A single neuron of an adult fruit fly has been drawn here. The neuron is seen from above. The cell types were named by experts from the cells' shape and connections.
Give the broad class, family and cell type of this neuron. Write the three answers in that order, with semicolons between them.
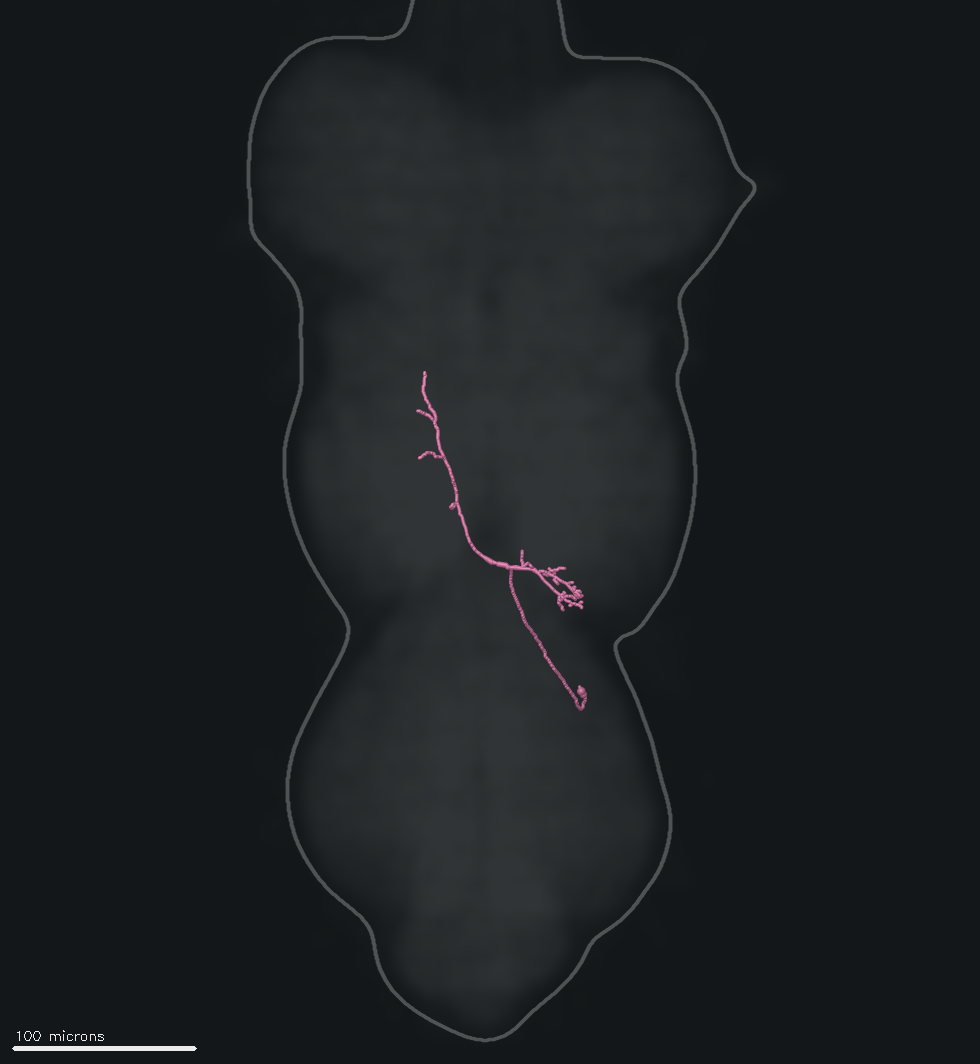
nerve-cord intrinsic neuron; hemilineage 08B; IN08B070_a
